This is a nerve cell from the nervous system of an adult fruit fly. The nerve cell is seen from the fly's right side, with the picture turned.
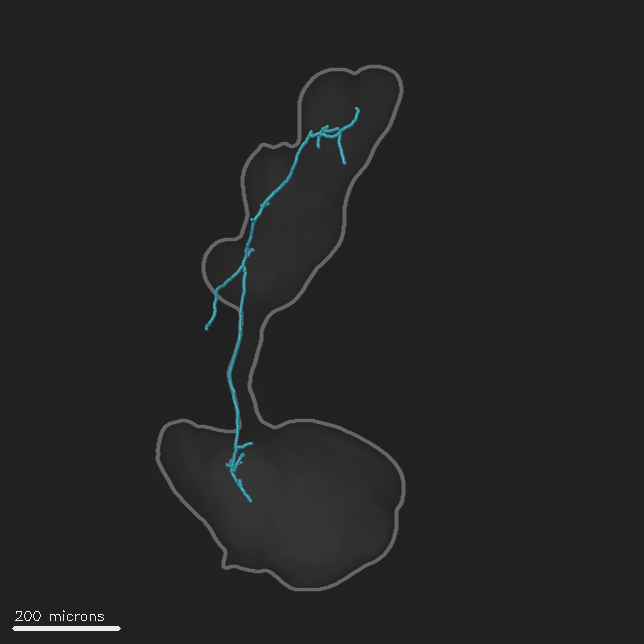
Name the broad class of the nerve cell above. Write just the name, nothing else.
sensory neuron ascending to the brain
